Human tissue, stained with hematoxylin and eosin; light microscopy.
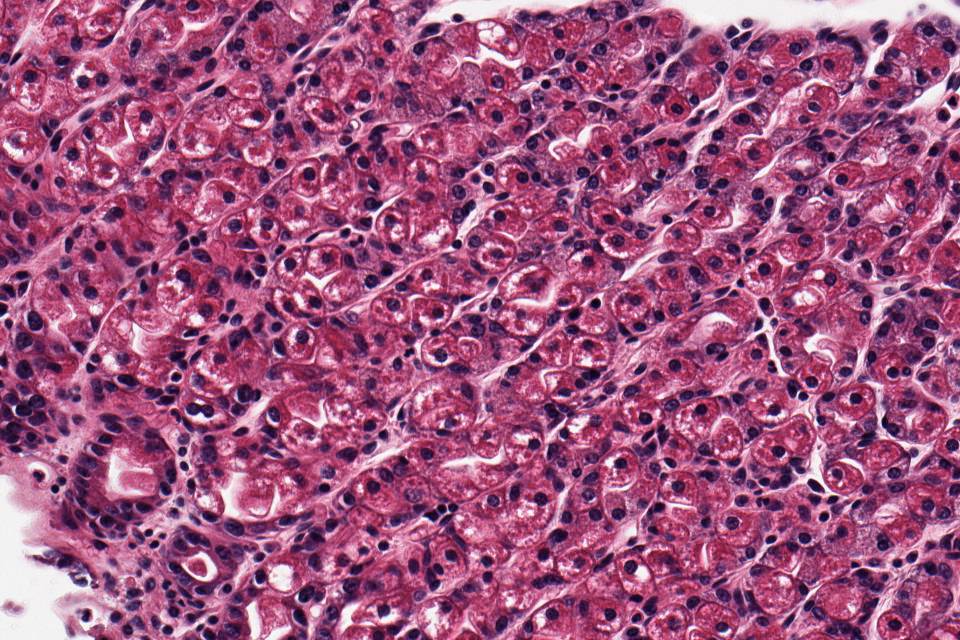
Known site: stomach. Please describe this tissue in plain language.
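Most of this field is taken up by big polygonal cells with plenty of pink granular cytoplasm, each with a round nucleus sitting centrally. The stroma between the cords is scant, just thin delicate strands. Down at the lower left you can pick out small gland lumina with open spaces.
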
